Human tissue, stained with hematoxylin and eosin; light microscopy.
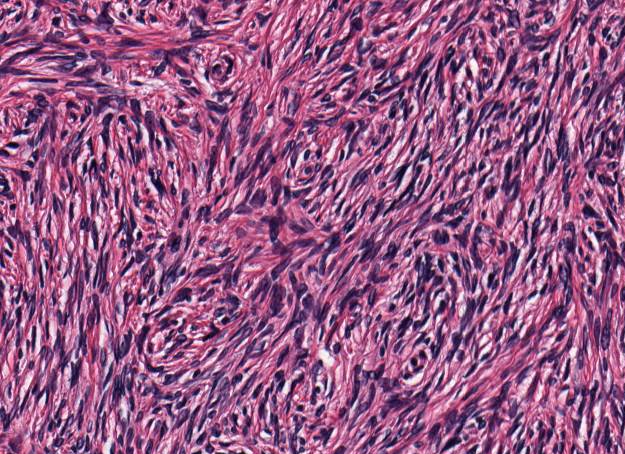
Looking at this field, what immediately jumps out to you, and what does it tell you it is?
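Ovarian cortex fills this field. Densely packed spindle cells fill it entirely, in short fascicles crossing in many directions; no large blood vessels are seen.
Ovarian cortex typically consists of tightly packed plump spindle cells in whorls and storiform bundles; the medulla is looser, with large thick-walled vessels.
The nuclei are elongated, tapered and dark, many slightly wavy.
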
